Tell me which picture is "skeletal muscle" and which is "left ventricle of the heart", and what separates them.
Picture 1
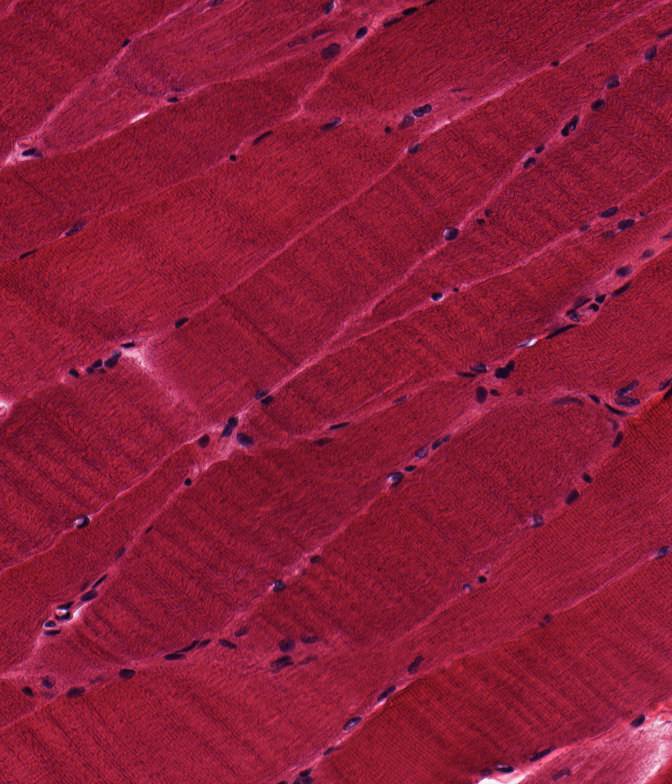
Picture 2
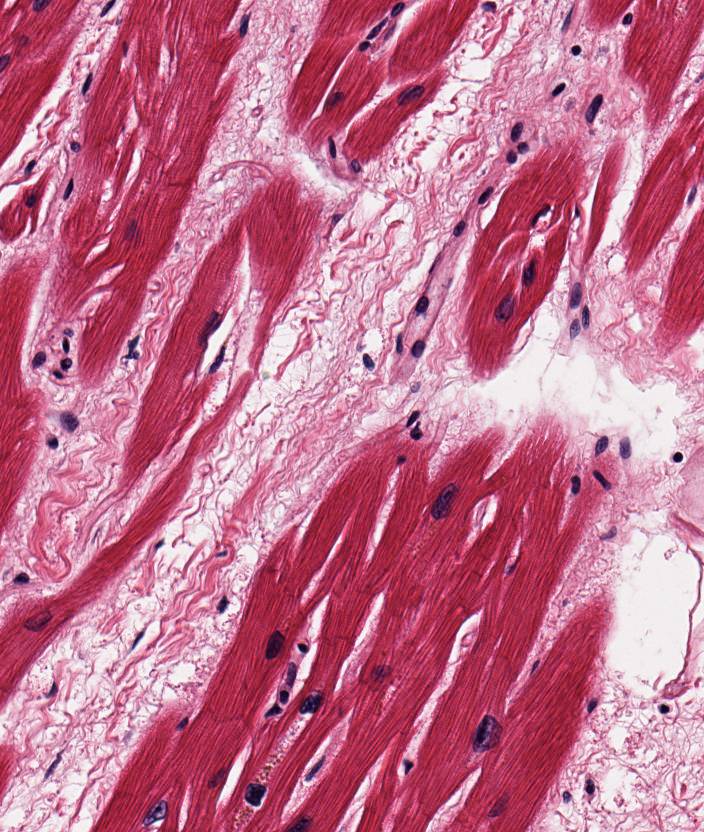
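Picture 1 is skeletal muscle; picture 2 is left ventricle of the heart. The skeletal muscle fibres run unbranched and separate, with only a thin pale pink layer of connective tissue between neighbours. Its small, dark, flattened-oval nuclei lie at the fibre edges along the boundaries, long axes along the fibres, rather than in the centres.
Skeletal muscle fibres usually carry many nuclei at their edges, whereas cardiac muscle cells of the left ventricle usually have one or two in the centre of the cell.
In the left ventricle of the heart, the fibres branch and rejoin, so that neighbours merge with one another.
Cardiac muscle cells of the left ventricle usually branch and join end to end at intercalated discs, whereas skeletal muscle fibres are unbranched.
Loose, pale pink, wavy collagen with scattered small dark nuclei lies between its muscle bundles, and fine yellow-brown granules sit beside a nucleus in a fibre at lower centre.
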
